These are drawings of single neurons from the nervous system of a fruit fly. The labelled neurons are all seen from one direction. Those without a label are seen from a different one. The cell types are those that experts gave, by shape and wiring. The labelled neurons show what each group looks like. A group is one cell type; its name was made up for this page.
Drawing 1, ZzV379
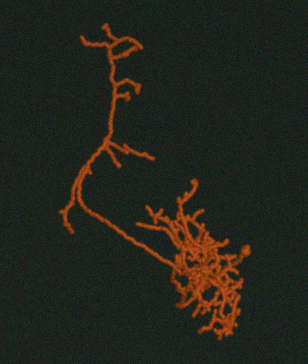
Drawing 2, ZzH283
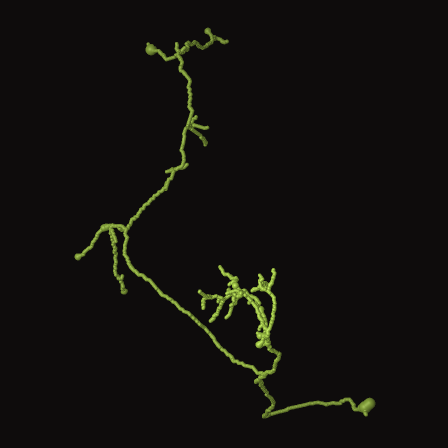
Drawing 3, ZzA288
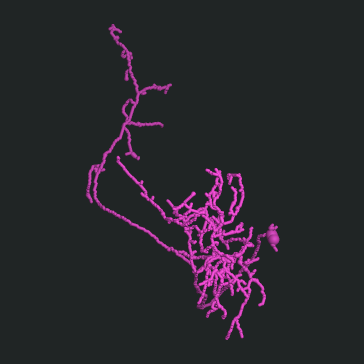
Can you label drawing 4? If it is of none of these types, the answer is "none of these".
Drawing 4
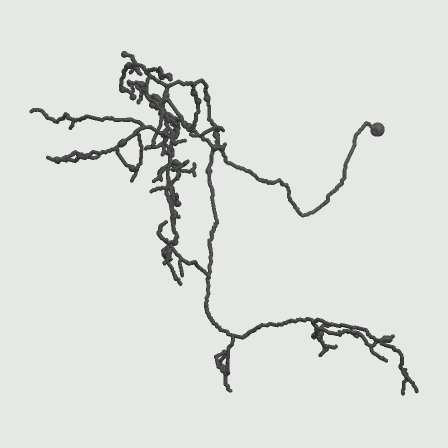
ZzH283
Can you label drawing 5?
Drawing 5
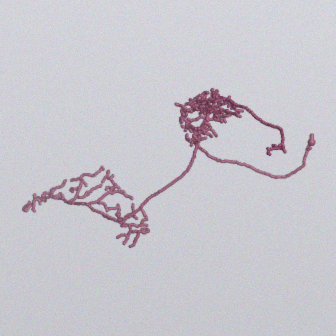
none of these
